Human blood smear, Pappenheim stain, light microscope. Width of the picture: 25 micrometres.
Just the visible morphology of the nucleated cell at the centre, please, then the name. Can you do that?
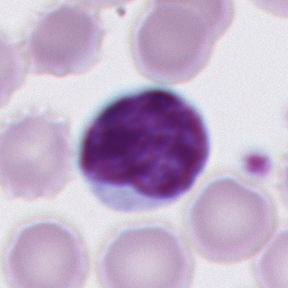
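The outline strikes me as smooth and round, with no surface projections. Inside, the nucleus is roughly round and fills most of the cell. What cytoplasm there is looks pale blue, and I find no granules in it. I'd call it a typical lymphocyte.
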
